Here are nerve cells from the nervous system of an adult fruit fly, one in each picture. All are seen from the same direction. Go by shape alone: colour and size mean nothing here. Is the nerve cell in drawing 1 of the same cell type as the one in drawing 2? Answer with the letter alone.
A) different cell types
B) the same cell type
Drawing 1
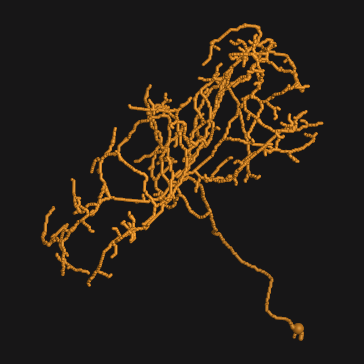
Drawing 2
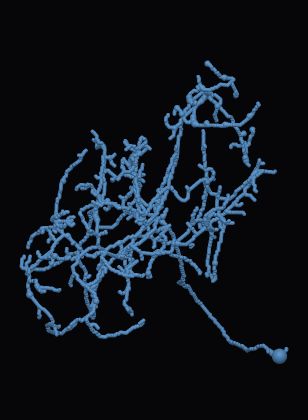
B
